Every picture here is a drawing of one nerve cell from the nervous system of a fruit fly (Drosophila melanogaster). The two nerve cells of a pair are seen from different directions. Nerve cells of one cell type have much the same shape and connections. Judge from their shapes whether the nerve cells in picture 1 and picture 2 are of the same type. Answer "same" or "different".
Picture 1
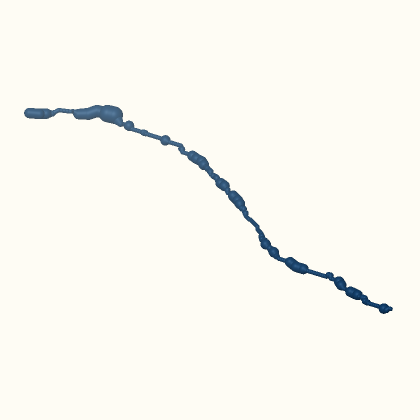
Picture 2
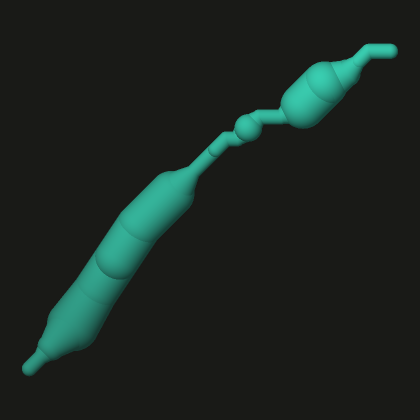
different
